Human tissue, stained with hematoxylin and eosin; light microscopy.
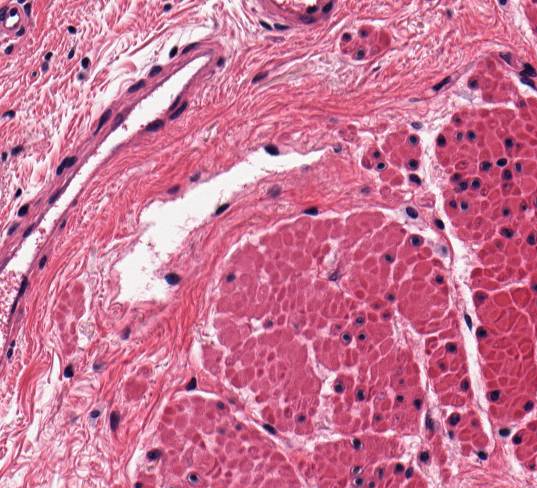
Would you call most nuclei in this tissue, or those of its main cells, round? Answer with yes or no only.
Yes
